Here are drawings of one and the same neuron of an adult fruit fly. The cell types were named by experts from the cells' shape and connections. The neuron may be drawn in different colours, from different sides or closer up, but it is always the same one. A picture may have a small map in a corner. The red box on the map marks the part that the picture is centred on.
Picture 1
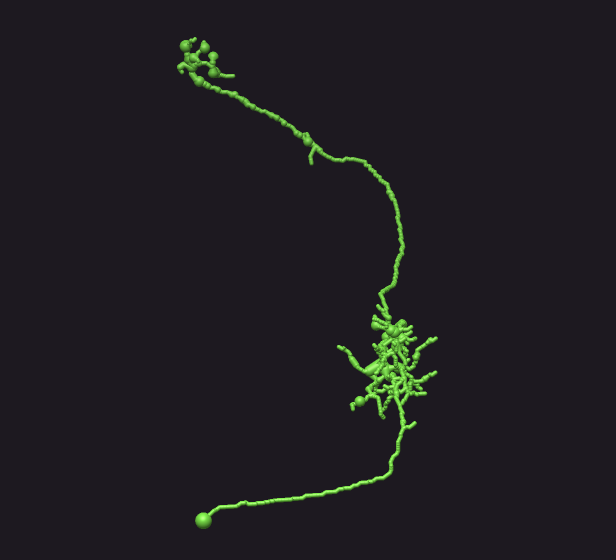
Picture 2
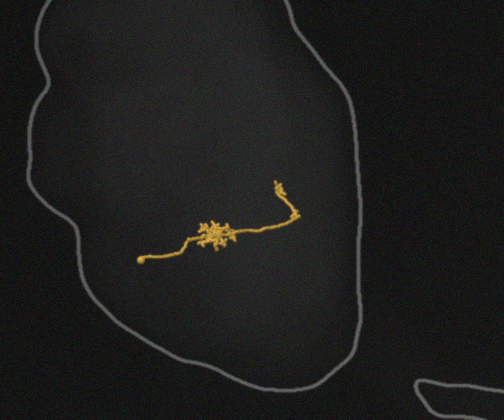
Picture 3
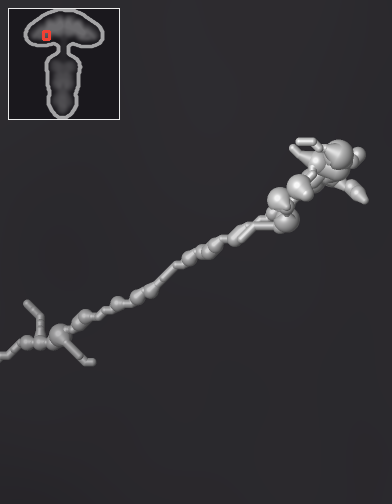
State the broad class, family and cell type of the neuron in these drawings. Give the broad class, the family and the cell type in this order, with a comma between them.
optic-lobe intrinsic neuron, Tm, Tm5b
